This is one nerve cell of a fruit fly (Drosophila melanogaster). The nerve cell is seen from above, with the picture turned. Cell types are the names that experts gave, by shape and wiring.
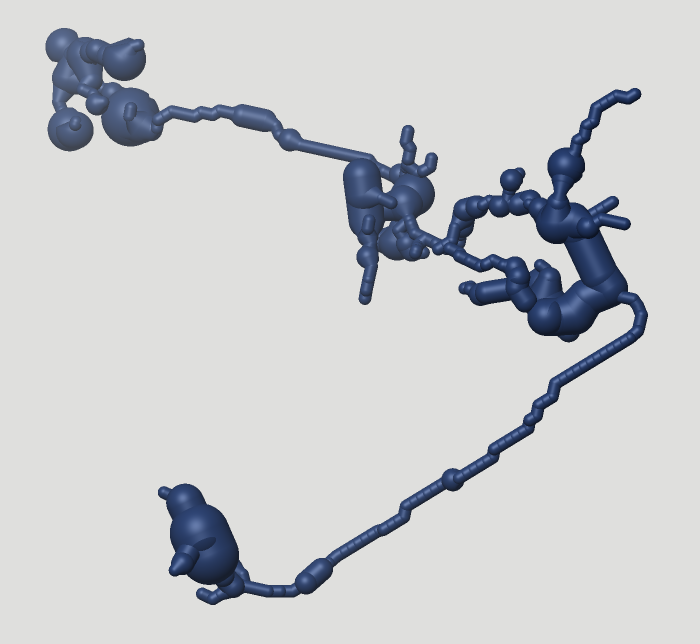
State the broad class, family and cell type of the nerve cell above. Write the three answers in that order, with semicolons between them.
optic-lobe intrinsic neuron; Mi; Mi1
